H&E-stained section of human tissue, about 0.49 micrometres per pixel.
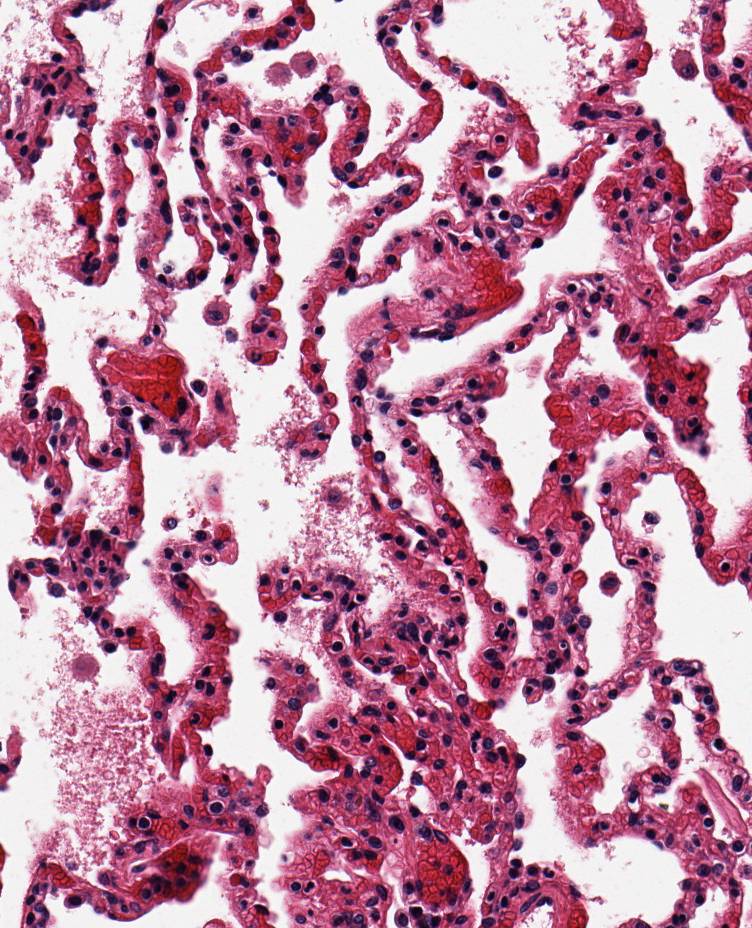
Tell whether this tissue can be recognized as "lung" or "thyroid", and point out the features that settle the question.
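This is lung. First, thin winding septa separate wide, irregular open spaces, with only a few single rounded cells lying free in them.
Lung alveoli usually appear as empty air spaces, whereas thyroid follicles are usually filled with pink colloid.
Second, the septa are lined by flattened cells, with no tall columnar lining anywhere in the field.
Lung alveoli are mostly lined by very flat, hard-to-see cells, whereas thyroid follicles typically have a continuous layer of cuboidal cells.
Also seen: the capillaries within the septa are distended and packed with red blood cells.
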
